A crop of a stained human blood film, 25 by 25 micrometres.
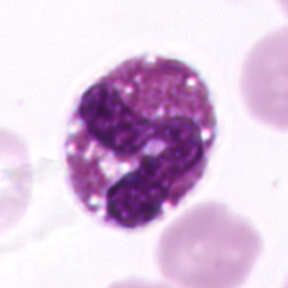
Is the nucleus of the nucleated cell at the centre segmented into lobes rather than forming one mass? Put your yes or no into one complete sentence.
Yes, there is a nucleus divided into separate lobes in this cell.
